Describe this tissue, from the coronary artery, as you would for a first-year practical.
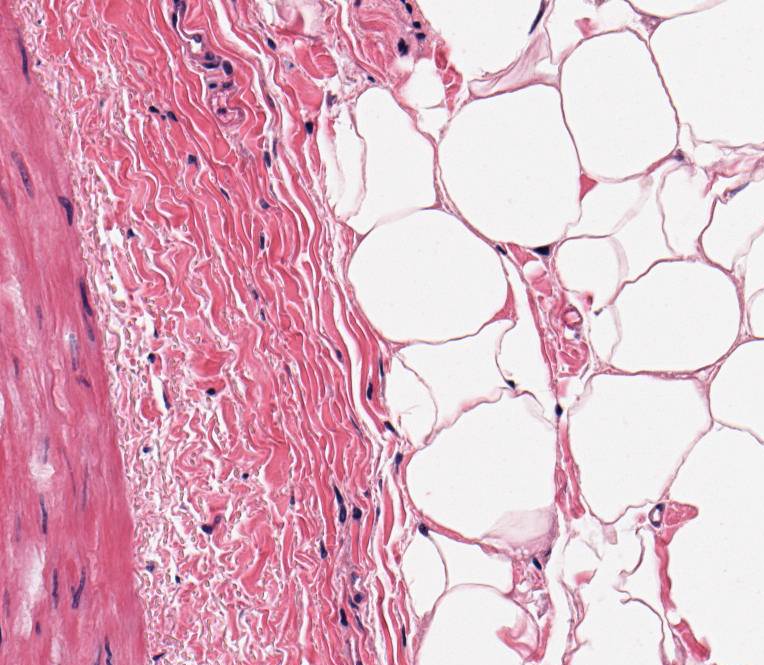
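Left edge: smooth muscle cells, elongated cigar-shaped nuclei, running vertically. Middle band: wavy pink collagen bundles, roughly vertical, parallel to the muscle. Nuclei there sparse, small, dark, spindle-shaped. Adipocyte nuclei few, flattened against fat cell edges.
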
